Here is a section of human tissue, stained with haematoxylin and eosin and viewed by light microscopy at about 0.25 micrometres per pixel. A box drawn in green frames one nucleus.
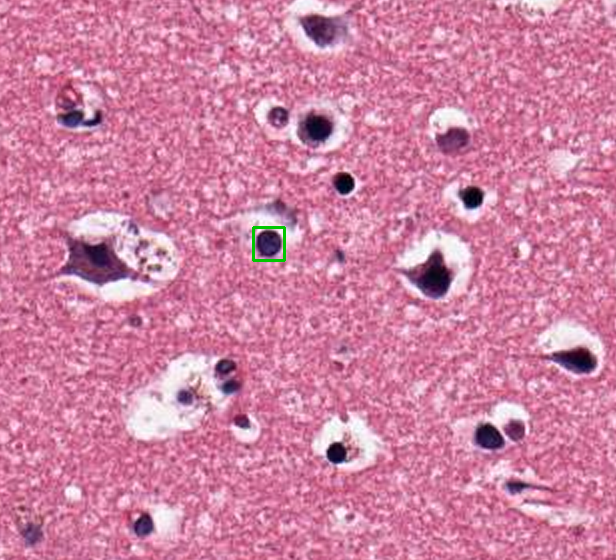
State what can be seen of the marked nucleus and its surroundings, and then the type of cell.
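The nucleus is round with a smooth, sharp outline. It stains dark purple, fairly evenly throughout, and is about the size of the other small round dark nuclei scattered in the field. No pink cytoplasm is visible around it; instead, the nucleus sits in a clear, pale halo. The pale space it sits in also holds a faint purplish smudge just above and to the right of the nucleus. This is an oligodendrocyte.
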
